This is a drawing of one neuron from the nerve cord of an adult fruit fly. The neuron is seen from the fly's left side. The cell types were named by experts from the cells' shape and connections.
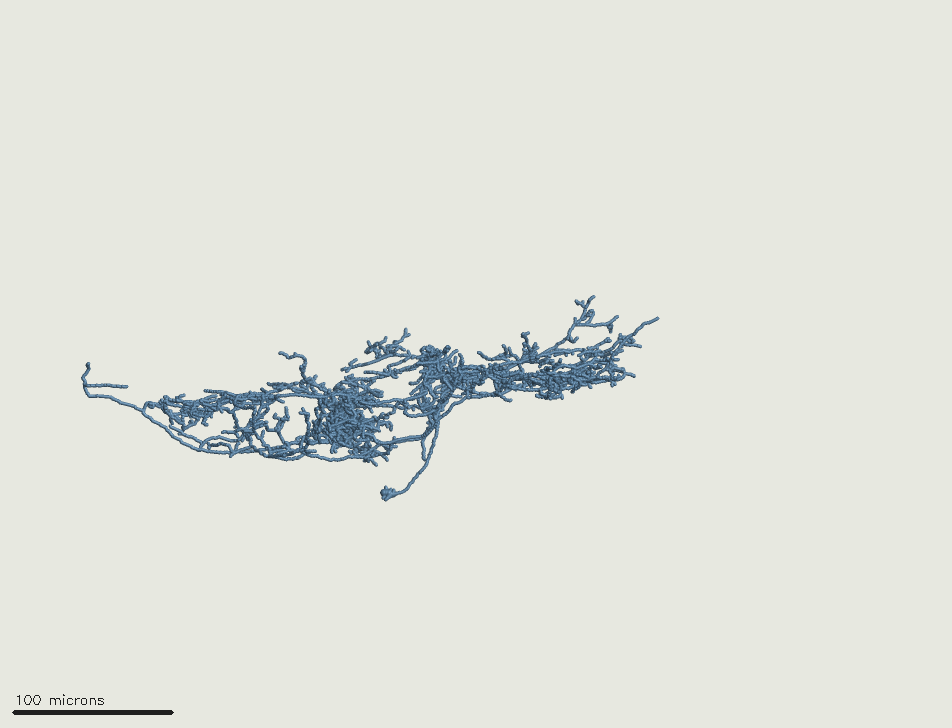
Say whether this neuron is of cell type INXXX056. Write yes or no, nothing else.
yes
